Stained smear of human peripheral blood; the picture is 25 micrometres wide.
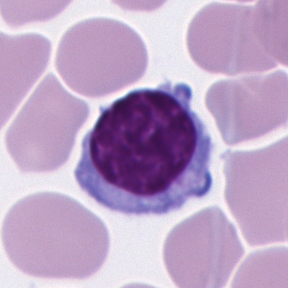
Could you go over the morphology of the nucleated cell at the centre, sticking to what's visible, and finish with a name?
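Cytoplasm: pale blue, without distinct granules. Cell outline: irregular rather than smoothly round, with small rounded blebs projecting from the right side. Name: typical lymphocyte.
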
